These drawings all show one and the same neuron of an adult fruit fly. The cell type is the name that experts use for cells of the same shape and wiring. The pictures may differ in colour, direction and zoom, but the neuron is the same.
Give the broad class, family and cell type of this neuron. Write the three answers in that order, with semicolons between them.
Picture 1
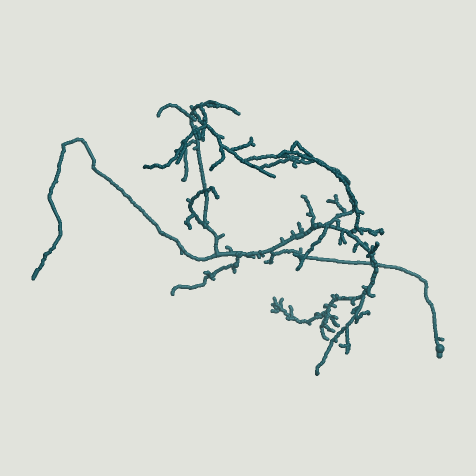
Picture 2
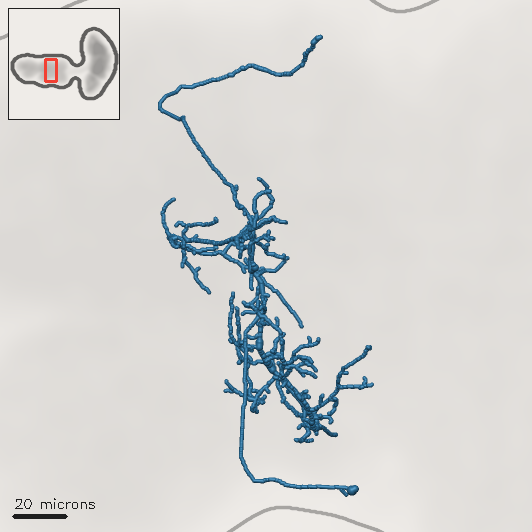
nerve-cord intrinsic neuron; hemilineage 08B; IN08B051_e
